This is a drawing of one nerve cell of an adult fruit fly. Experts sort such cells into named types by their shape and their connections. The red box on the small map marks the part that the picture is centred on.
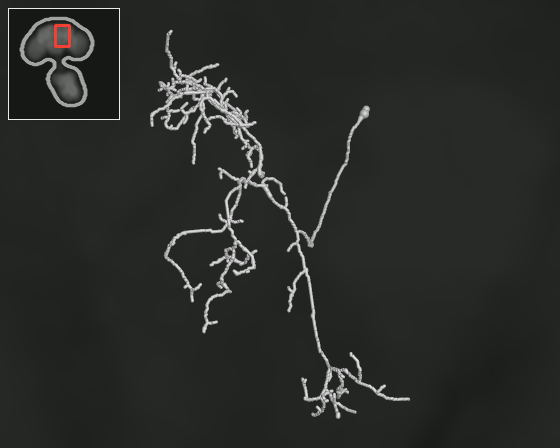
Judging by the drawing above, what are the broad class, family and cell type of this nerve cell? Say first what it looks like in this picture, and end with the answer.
The picture shows dozens of branch ends. In this view it is taller than it is wide. Its broad class is central-brain intrinsic neuron. Its family is hemilineage LALa1_anterior. Its cell type is LAL060_b.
